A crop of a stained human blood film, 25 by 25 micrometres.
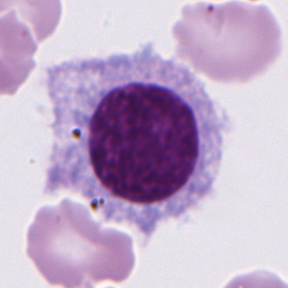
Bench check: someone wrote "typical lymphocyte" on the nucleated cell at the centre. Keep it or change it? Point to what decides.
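The first point is the cytoplasm: pale blue-grey, it forms a wide rim around a nucleus lying roughly in the middle, with cytoplasm on every side, and this speaks for hairy cell and against typical lymphocyte.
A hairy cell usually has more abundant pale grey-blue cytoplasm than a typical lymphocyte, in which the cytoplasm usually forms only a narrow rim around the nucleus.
No distinct nucleolus stands out within the nucleus, which would fit both names.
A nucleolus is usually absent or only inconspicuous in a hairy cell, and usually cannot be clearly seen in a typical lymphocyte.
The border of the cell is irregular and ragged rather than smooth. The cytoplasm shows no distinct purple or red granules. The nucleus is round in outline and about 10 micrometres across. Red cells lie nearby, though none overlaps the cell. In conclusion, typical lymphocyte does not fit: the cell is a hairy cell.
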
